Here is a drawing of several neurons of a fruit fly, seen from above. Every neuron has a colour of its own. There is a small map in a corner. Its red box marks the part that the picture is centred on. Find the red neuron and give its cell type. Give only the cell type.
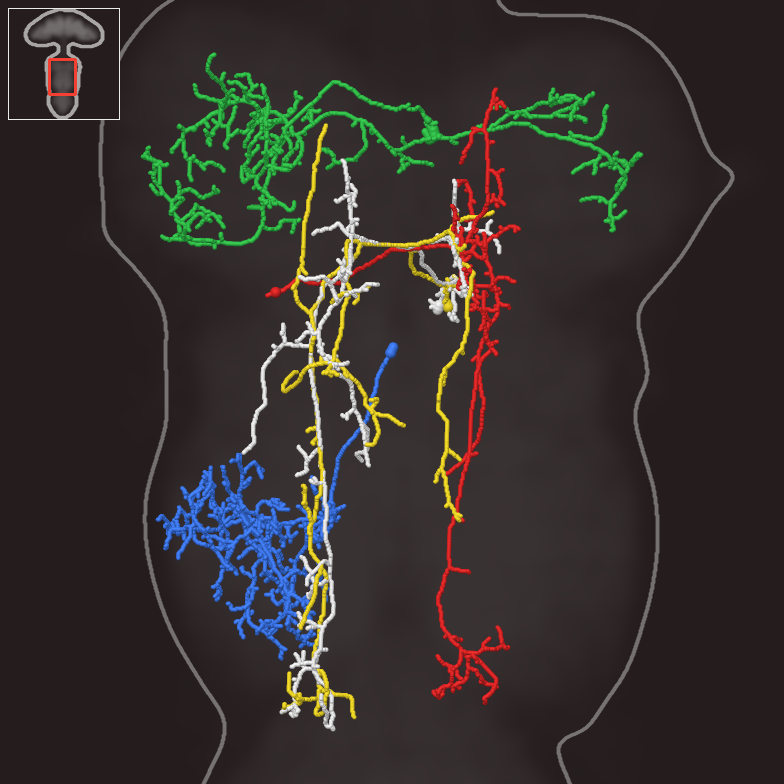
IN06B082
